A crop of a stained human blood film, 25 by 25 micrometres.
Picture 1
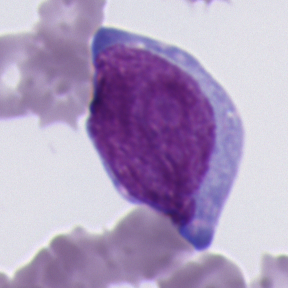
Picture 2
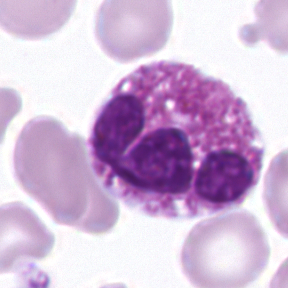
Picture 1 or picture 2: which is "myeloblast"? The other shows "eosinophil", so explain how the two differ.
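Two cells, two names: the myeloblast is in picture 1 and the eosinophil in picture 2. Outline first: the myeloblast is angular and tapers to a point at its lower end, measuring about 21 by 13 micrometres, while the eosinophil is about 14 micrometres across. Nucleus next: in the myeloblast it fills about 70% of the cell's area; in the eosinophil it is divided into three lobes lying mainly in the lower half of the cell, with dense, dark purple chromatin and no visible nucleoli.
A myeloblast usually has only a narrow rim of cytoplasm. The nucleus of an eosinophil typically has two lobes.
Cytoplasm then: the myeloblast's is blue, deepening to a darker blue at the outer edge, and shows neither granules nor vacuoles.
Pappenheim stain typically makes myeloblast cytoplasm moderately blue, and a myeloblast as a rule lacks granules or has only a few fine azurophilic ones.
The eosinophil's cytoplasm, by contrast, is filled throughout by coarse, densely packed pinkish-red granules.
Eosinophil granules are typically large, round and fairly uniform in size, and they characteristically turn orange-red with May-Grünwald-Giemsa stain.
Last, pale lilac red cells lie close to the myeloblast at its upper left and below it.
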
